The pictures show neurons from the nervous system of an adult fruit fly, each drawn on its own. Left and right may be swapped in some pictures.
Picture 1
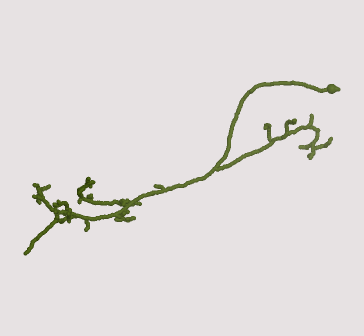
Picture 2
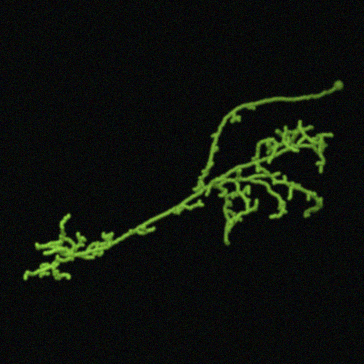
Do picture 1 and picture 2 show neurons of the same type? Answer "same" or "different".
different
